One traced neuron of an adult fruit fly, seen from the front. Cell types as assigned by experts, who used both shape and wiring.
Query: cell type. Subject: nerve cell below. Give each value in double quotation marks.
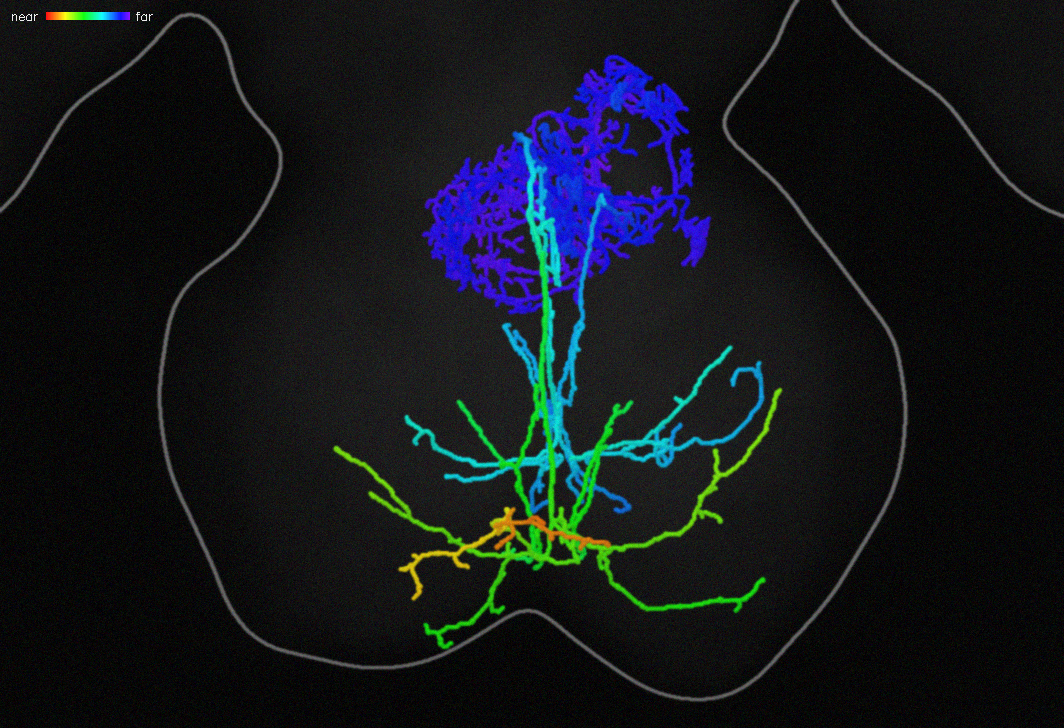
"INXXX084"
